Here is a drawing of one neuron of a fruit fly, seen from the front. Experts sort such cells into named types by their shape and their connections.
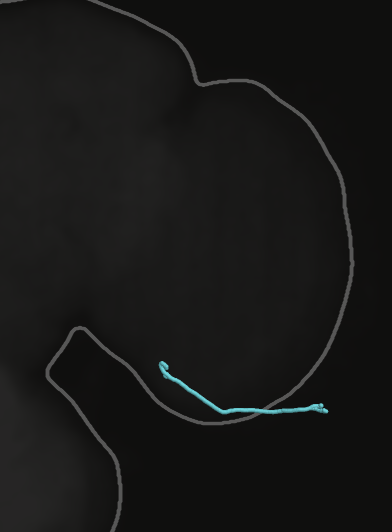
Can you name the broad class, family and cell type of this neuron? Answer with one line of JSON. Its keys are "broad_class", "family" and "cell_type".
{"broad_class": "optic-lobe intrinsic neuron", "family": "L", "cell_type": "L4"}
